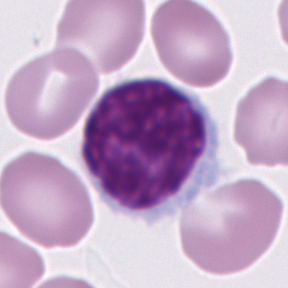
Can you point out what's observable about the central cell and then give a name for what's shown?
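No nucleoli stand out in the nucleus here. The cytoplasm's just a thin rim, widest on the lower right, with no distinct granules, and the edge is ragged along that lower right side. So the central cell is a hairy cell.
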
